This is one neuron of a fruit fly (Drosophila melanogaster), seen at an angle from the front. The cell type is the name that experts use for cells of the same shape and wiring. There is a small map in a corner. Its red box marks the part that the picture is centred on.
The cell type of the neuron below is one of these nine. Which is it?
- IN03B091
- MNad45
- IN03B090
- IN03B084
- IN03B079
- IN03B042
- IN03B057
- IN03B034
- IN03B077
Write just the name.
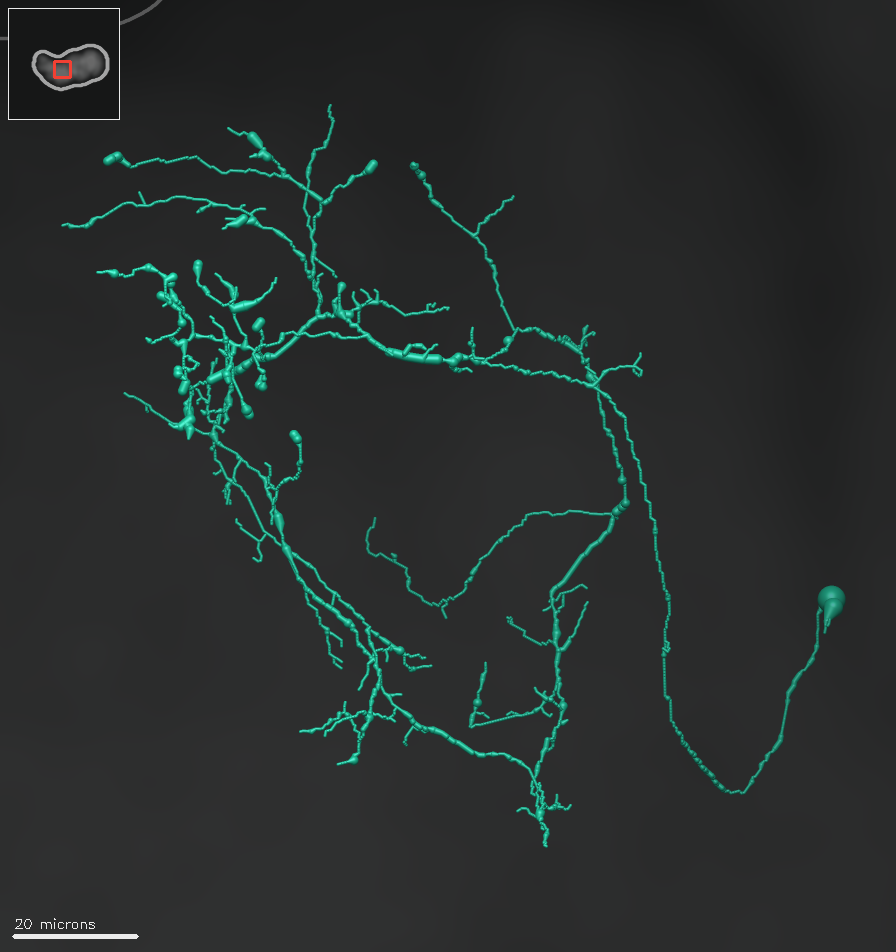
IN03B057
